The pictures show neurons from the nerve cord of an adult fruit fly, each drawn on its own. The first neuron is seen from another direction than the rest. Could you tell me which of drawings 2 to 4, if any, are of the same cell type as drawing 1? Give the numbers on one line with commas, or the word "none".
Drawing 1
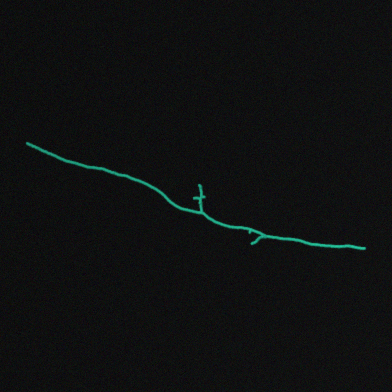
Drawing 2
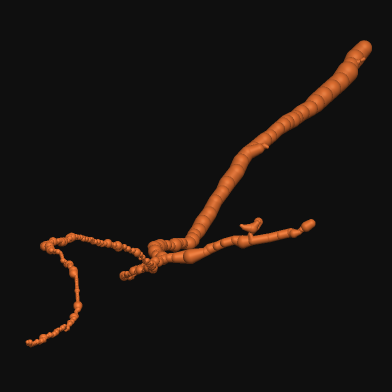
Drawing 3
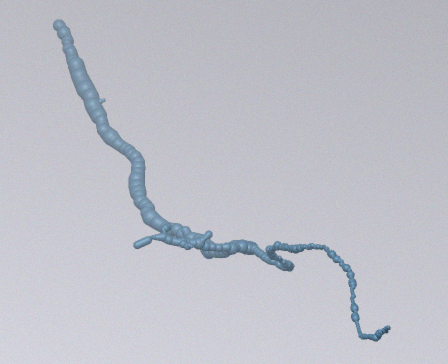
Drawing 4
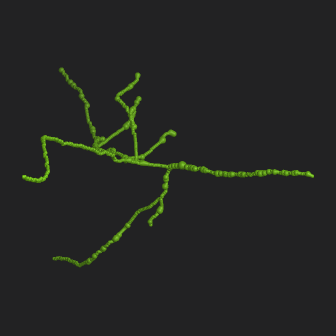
2, 3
